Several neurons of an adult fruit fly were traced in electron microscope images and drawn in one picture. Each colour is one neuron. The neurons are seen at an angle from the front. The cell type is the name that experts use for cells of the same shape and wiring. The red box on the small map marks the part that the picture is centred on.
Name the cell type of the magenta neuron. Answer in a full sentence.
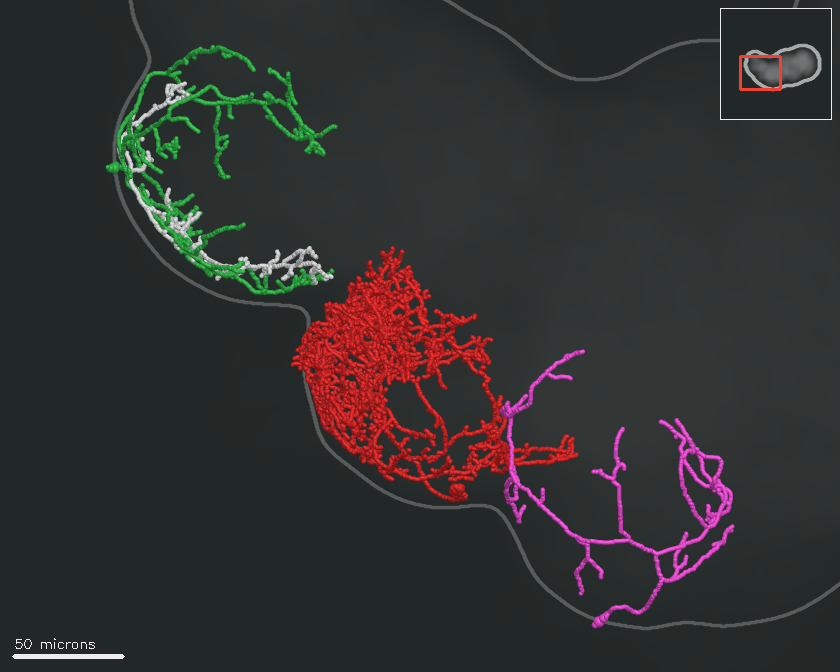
The cell type is IN13A059.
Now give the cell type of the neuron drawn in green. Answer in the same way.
The cell type is IN13A069.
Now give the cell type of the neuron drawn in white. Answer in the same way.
The cell type is IN13A067.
